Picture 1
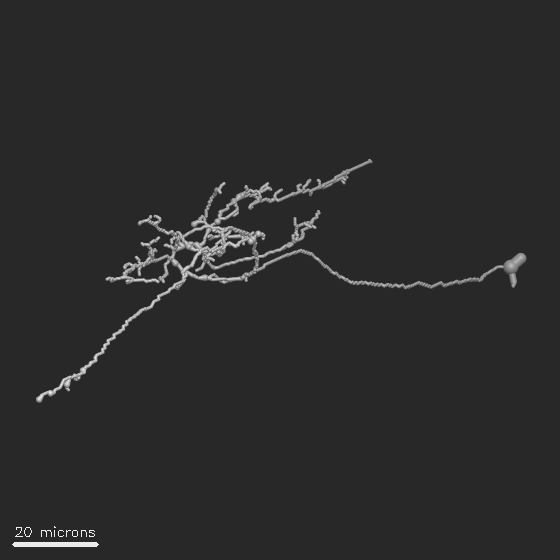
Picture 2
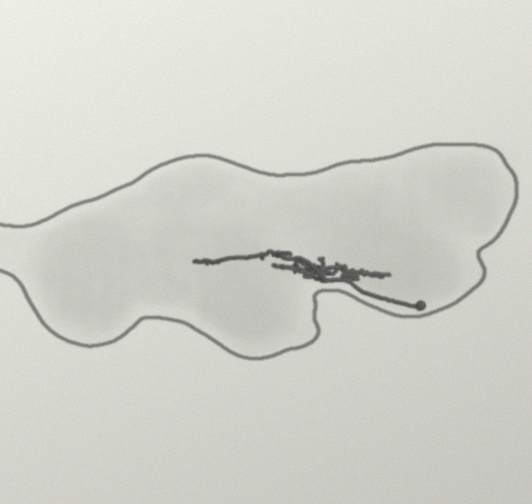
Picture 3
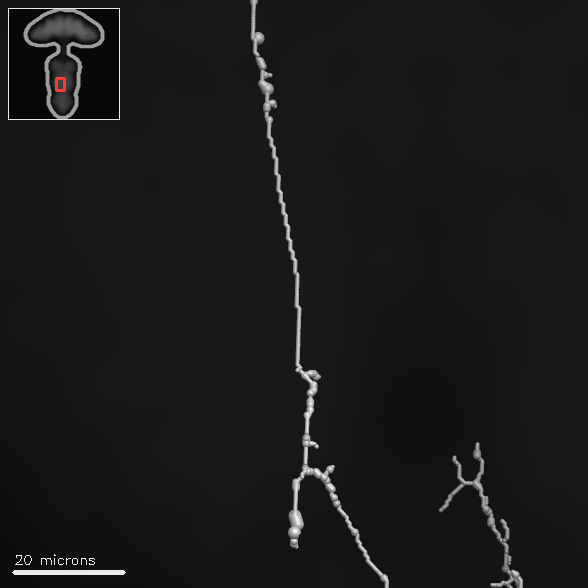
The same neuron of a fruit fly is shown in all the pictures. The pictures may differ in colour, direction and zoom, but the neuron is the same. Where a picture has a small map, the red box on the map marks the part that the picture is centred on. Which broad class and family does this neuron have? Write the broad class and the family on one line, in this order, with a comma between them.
nerve-cord intrinsic neuron, hemilineage 10B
